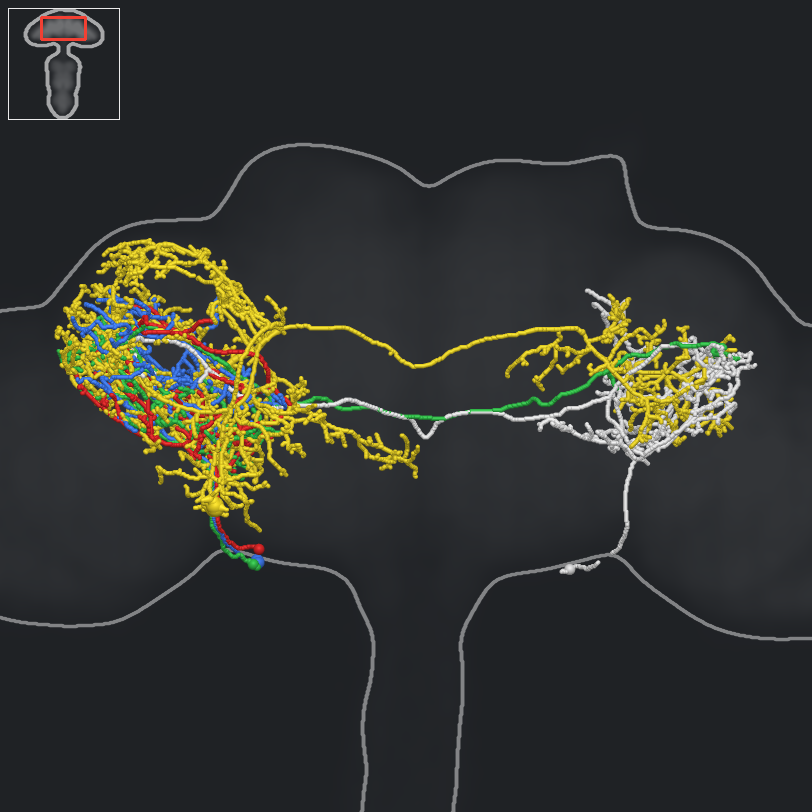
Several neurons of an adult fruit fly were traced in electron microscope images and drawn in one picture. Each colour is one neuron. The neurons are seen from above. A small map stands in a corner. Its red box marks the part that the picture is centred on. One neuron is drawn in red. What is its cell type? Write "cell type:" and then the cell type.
cell type: CB4245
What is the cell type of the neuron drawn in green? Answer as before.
cell type: PVLP127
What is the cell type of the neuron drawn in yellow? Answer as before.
cell type: PVLP093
